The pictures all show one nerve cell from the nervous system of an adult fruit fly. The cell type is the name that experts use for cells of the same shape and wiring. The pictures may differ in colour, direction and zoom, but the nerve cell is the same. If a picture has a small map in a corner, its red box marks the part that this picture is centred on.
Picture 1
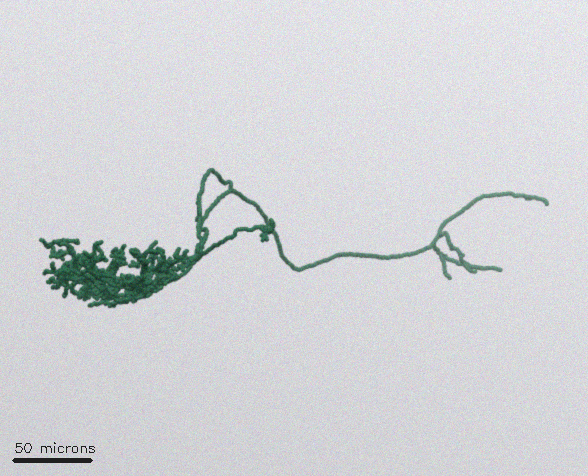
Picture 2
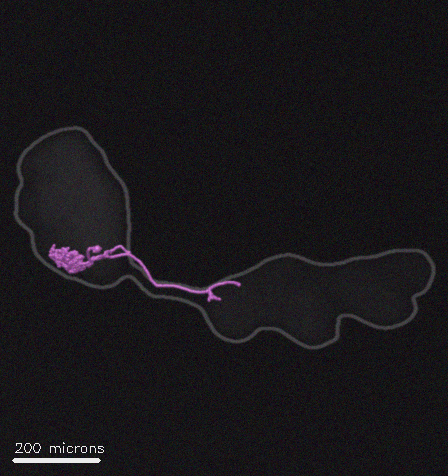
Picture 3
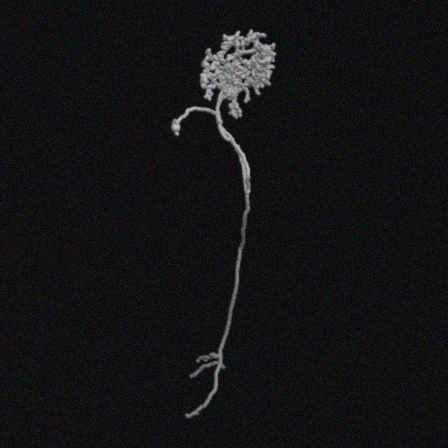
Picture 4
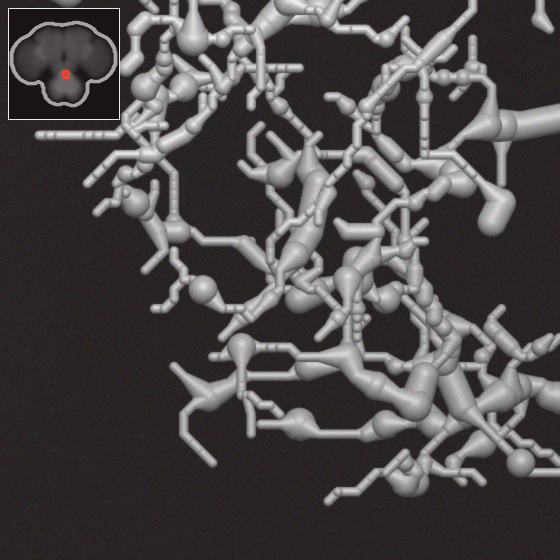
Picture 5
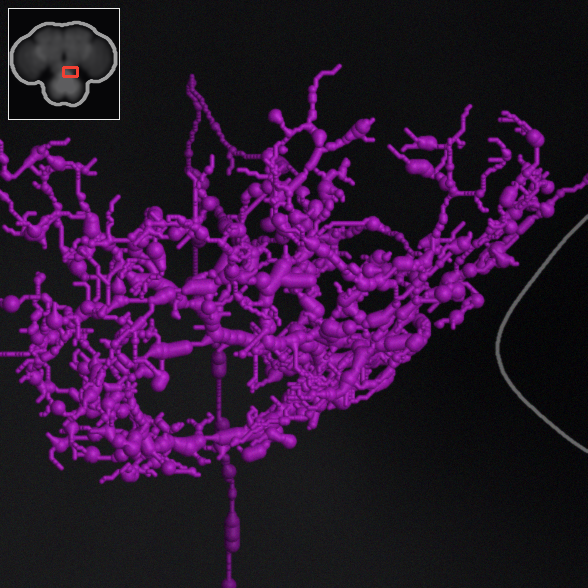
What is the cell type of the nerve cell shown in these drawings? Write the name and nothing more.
DNg61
